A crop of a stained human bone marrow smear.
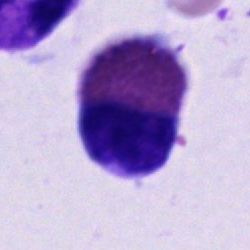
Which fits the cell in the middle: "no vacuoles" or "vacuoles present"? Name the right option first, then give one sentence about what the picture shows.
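No vacuoles. No clear vacuoles are seen anywhere in the cell.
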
